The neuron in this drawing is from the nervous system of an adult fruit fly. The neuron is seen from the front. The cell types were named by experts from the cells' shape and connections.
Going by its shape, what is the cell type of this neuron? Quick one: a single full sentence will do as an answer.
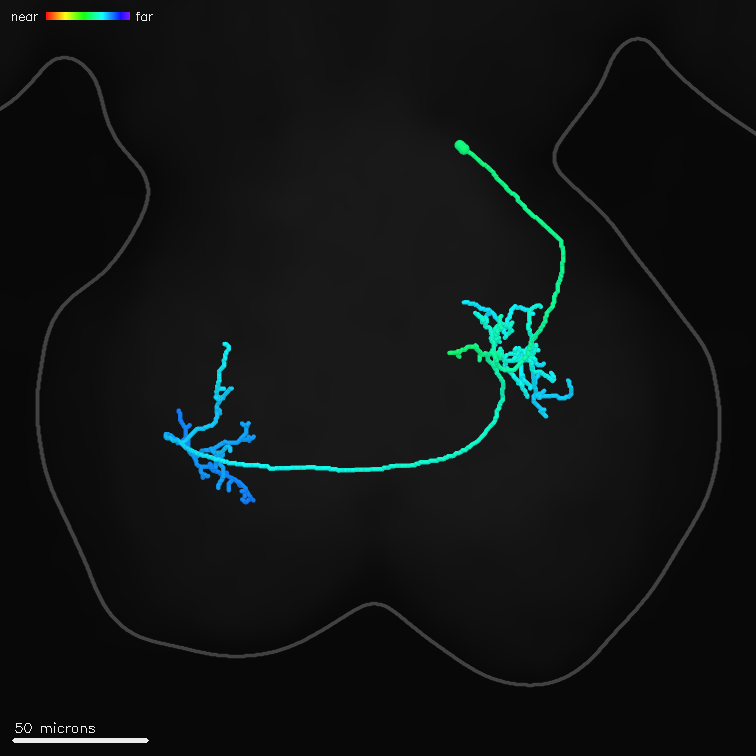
This neuron carries the cell type designation IN01A080_a.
